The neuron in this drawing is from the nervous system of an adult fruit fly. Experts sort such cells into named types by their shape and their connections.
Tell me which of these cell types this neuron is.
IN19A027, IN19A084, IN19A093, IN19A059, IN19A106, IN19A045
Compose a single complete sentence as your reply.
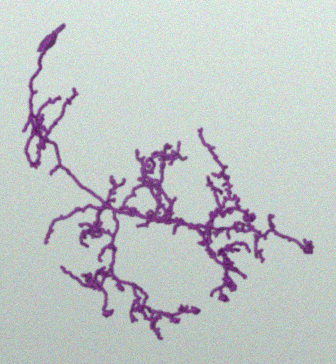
Cell type IN19A059 is what this neuron is.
